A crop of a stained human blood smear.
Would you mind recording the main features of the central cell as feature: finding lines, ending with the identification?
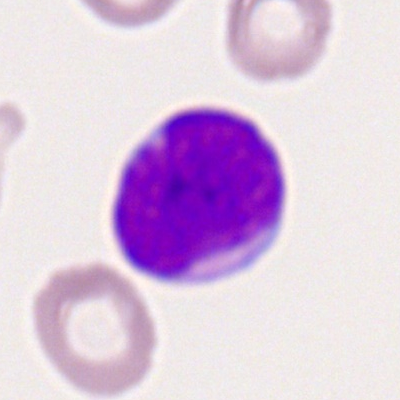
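Outline: round, smooth edge
Nucleus: fills almost the whole cell
Cytoplasm: pale bluish
Chromatin: dense, deep purple-violet
Name: myeloblast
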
